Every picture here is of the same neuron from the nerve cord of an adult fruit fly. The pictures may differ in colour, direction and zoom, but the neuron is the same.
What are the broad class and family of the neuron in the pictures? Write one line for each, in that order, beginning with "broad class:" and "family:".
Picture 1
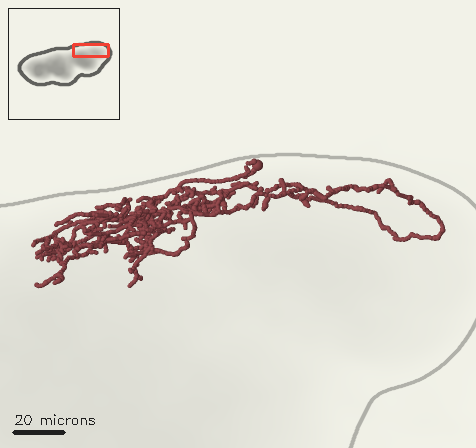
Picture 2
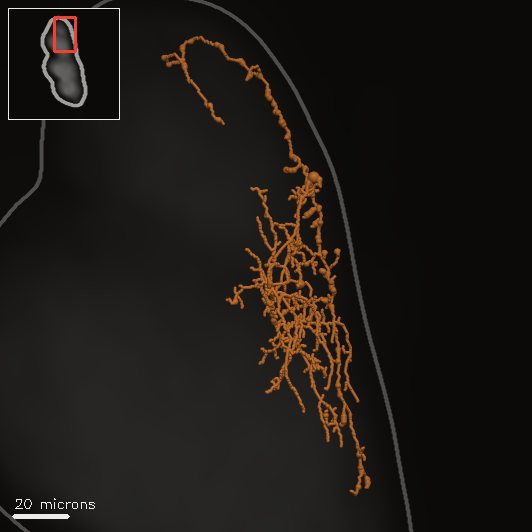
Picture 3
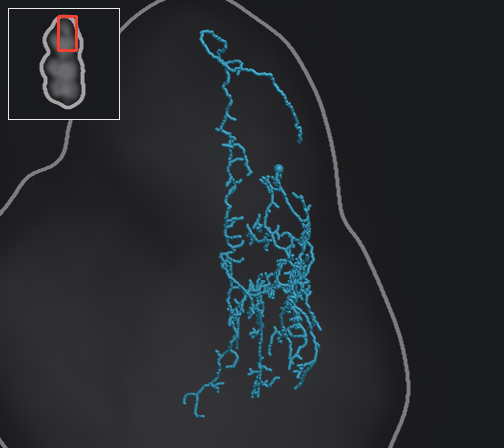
broad class: nerve-cord intrinsic neuron
family: hemilineage 19B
